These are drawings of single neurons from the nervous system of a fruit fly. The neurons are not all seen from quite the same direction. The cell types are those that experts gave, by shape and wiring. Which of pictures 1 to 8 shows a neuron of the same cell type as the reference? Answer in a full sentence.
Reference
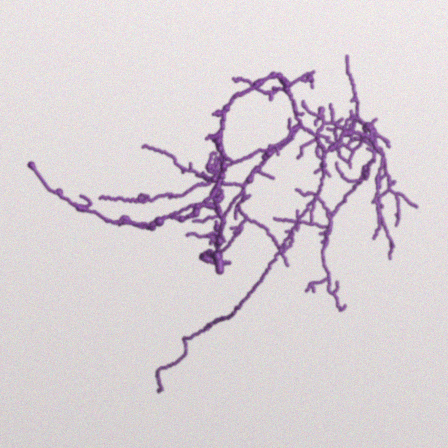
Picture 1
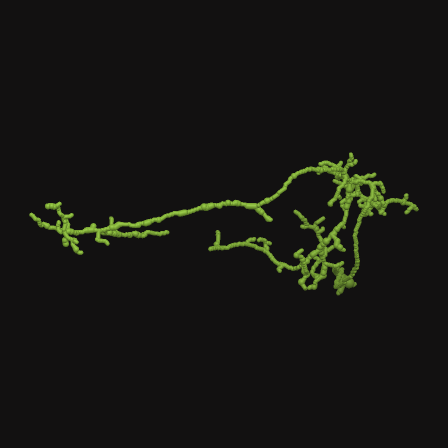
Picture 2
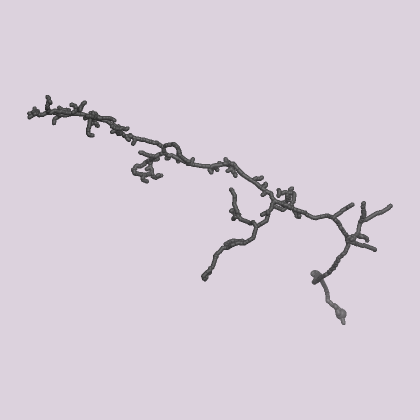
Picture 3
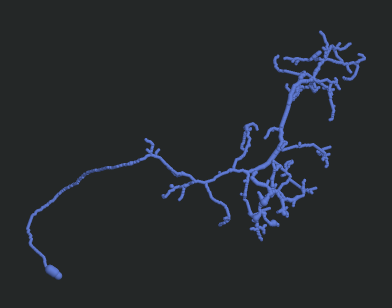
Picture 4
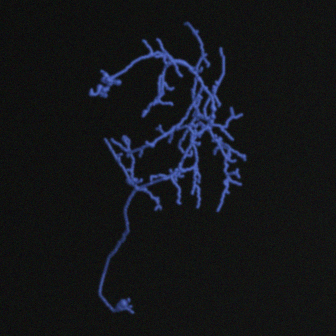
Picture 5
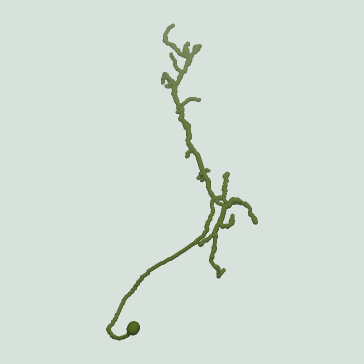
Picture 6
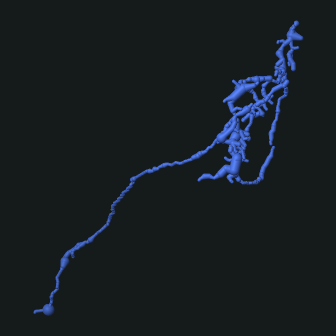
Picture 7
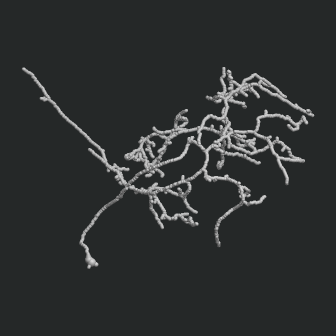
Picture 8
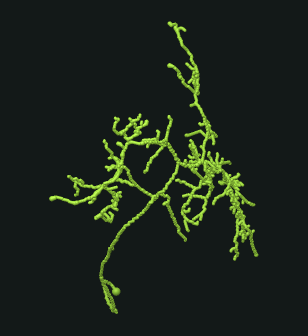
Picture 8 shows a neuron of the same cell type.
